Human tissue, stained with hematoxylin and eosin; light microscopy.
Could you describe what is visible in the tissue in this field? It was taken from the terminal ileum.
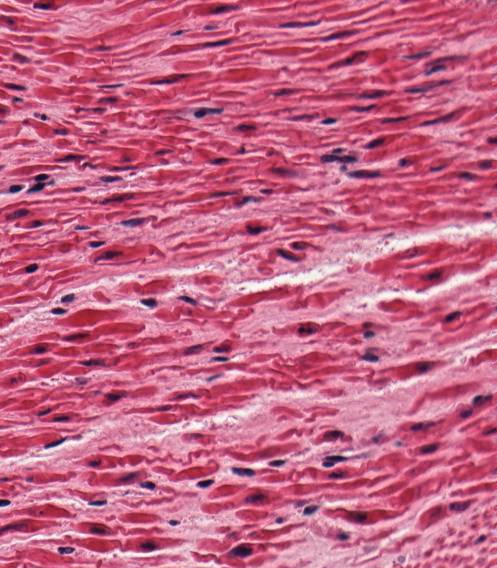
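Looking across the field, I see it filled by closely packed elongated cells lying in parallel rows. Their cytoplasm stains a deep pink. The nuclei are elongated and dark blue, running along the cells' long axis. I can see no cross-striations in the cells.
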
